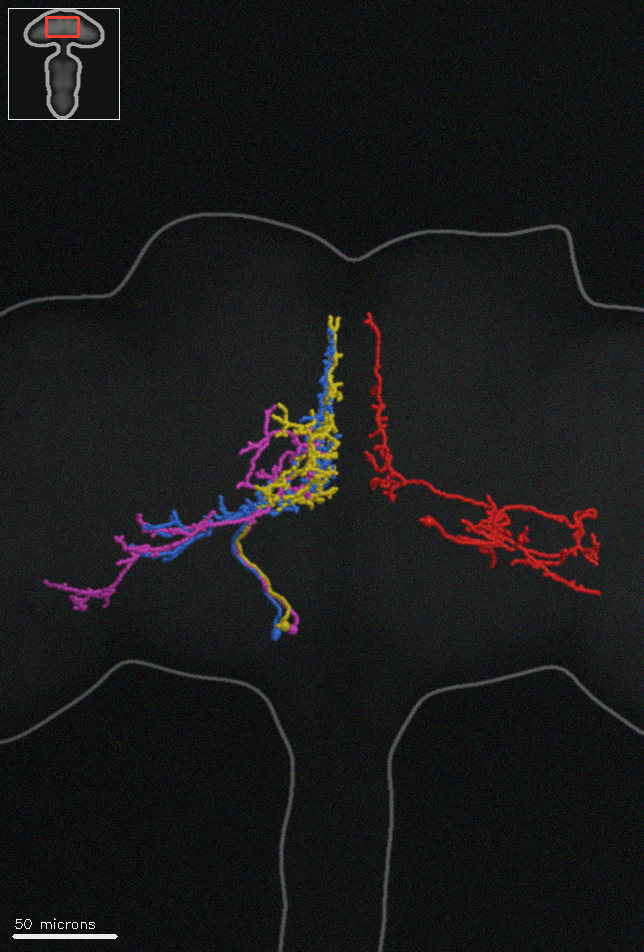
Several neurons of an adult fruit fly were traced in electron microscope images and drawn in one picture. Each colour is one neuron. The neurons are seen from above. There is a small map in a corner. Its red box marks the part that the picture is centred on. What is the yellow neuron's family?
hemilineage DM4_dorsal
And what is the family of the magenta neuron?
hemilineage DM4_dorsal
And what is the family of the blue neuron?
hemilineage DM4_dorsal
